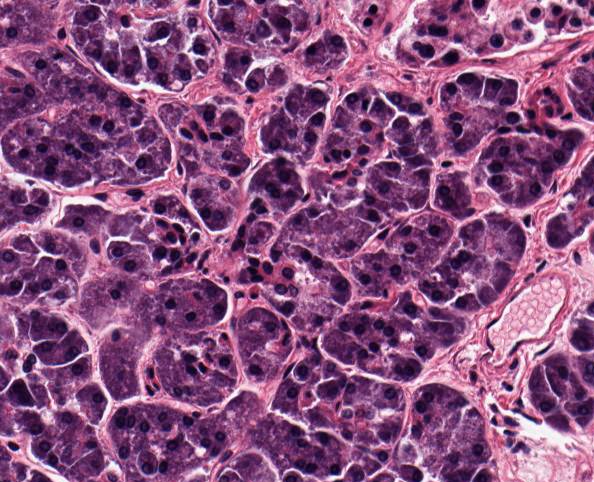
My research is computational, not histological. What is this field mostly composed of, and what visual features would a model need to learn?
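Exocrine pancreas is the tissue in this field. Its cells carry abundant, finely granular, purple-staining cytoplasm, each with a single small round dark nucleus.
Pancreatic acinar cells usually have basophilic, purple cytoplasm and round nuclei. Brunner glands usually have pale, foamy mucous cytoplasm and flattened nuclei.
The cytoplasm here is neither pale nor foamy. The cells form solid rounded nests, with no central lumens visible, separated by thin pink fibrous septa across the whole field.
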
